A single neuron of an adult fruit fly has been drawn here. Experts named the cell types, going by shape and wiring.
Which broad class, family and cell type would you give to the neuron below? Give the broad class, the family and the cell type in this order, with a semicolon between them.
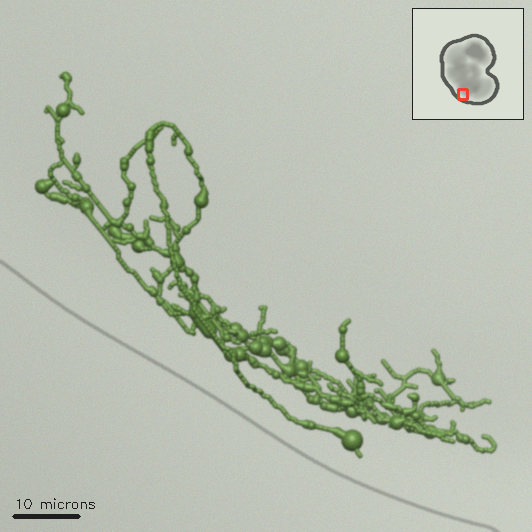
central-brain intrinsic neuron; hemilineage LHd2; CB1154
